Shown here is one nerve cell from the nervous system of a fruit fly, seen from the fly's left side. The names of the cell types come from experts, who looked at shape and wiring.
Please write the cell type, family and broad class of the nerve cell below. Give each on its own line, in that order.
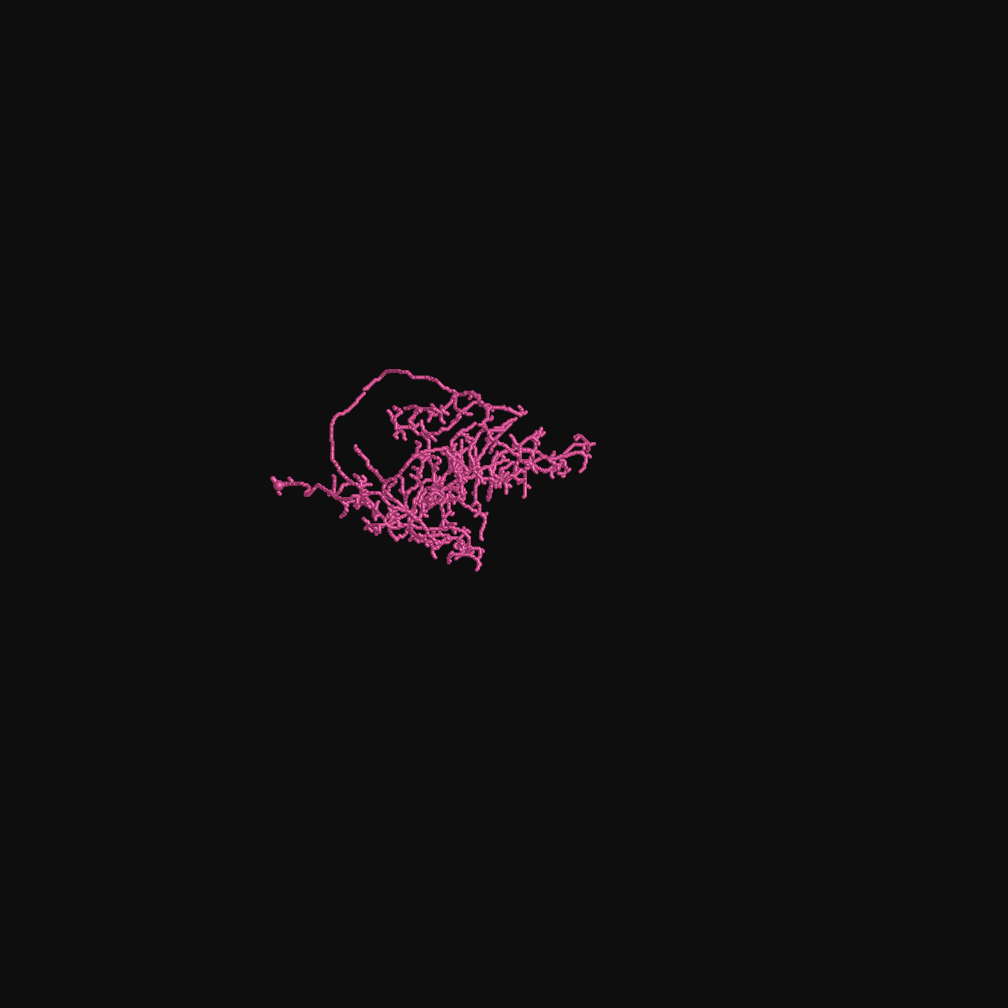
AVLP311_b2
hemilineage VLPa1_lateral
central-brain intrinsic neuron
